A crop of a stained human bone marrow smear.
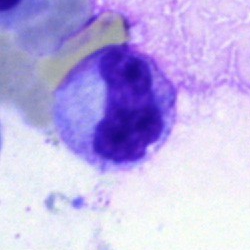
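Metamyelocyte in the centre of the field, its outline round and smooth-edged. The nucleus lies toward the right side and is indented on its left, giving it a kidney-like shape. Cytoplasm on the left side of the cell is pale bluish.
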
